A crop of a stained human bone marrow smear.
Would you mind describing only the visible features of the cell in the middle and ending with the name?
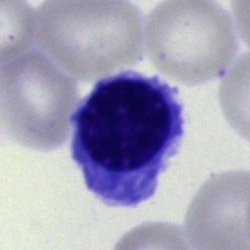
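You'll notice the chromatin is dense, staining an almost uniform very dark purple, and there's no nucleolus to be seen. The cytoplasm is blue, without any distinct granules. So that's an erythroblast.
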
